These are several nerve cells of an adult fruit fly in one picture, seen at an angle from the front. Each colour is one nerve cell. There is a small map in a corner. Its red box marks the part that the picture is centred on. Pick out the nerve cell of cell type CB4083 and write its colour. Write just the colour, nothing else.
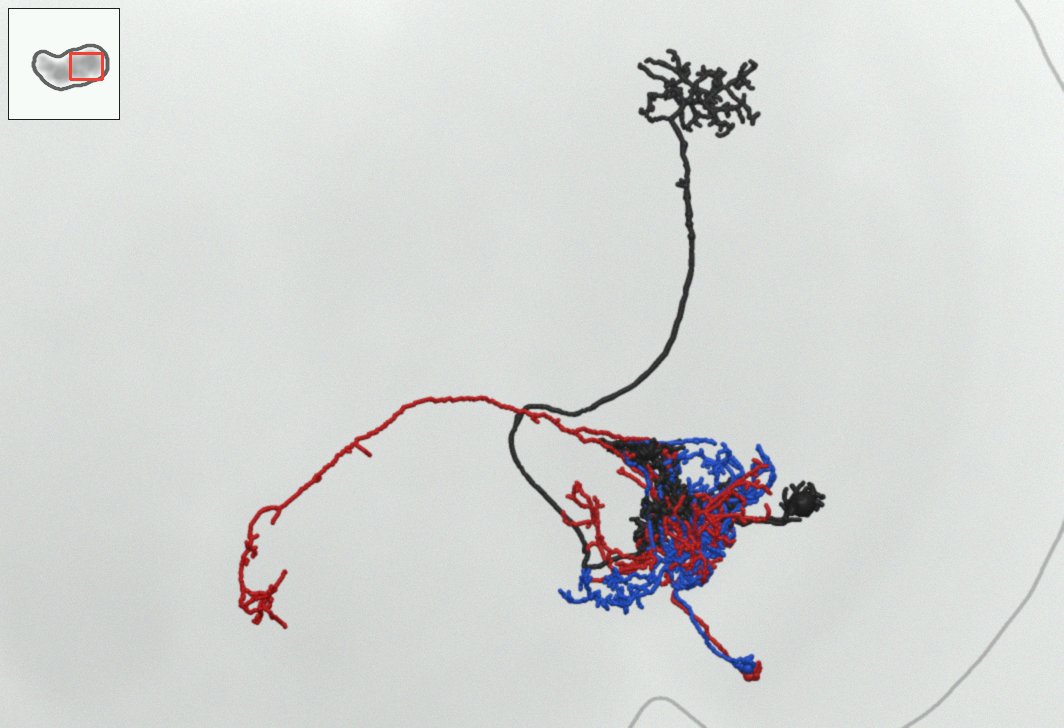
red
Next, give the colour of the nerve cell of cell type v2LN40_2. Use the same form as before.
blue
